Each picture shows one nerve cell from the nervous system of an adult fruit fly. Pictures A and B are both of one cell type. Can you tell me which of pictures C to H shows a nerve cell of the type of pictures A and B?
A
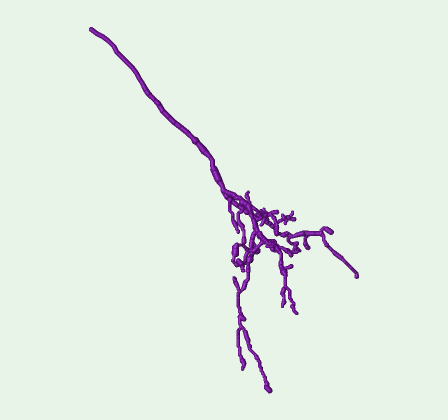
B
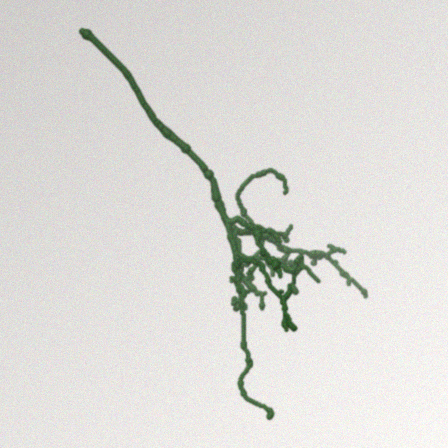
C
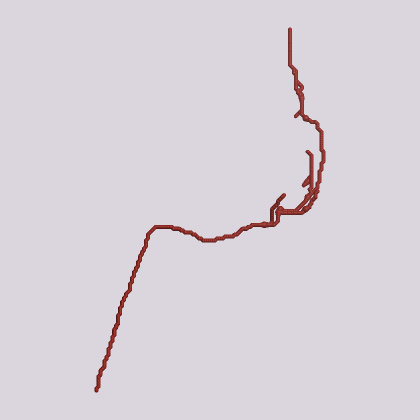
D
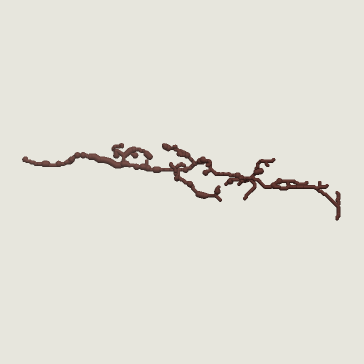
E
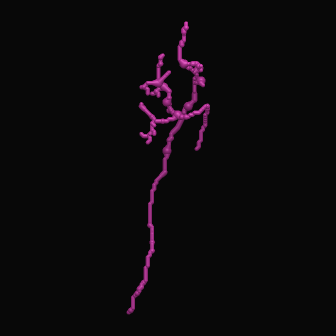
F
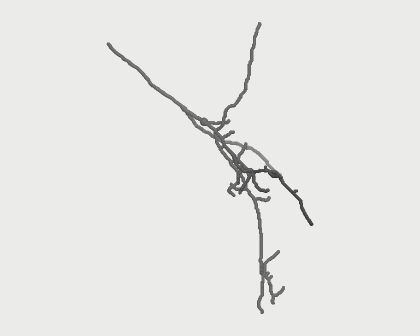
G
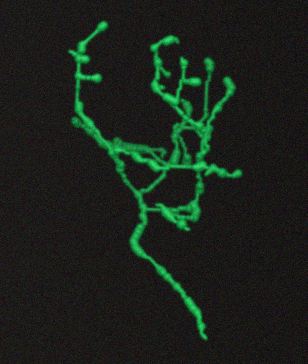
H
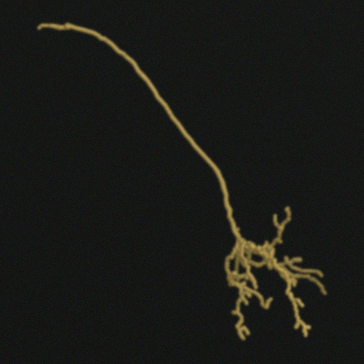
H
